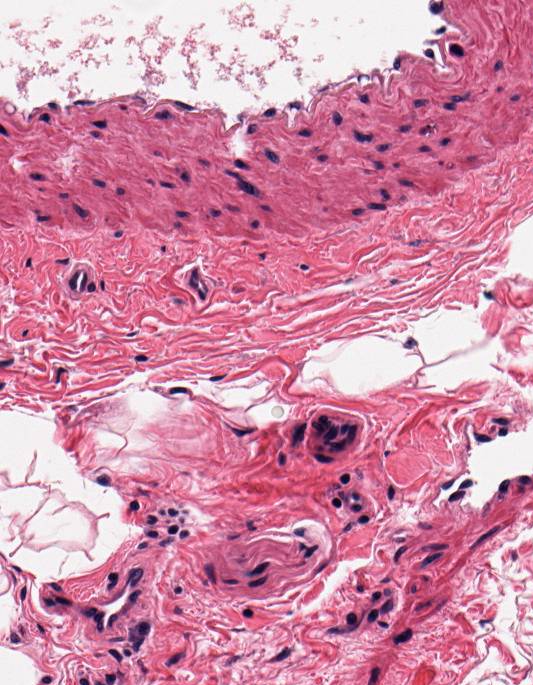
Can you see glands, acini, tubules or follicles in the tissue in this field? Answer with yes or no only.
No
